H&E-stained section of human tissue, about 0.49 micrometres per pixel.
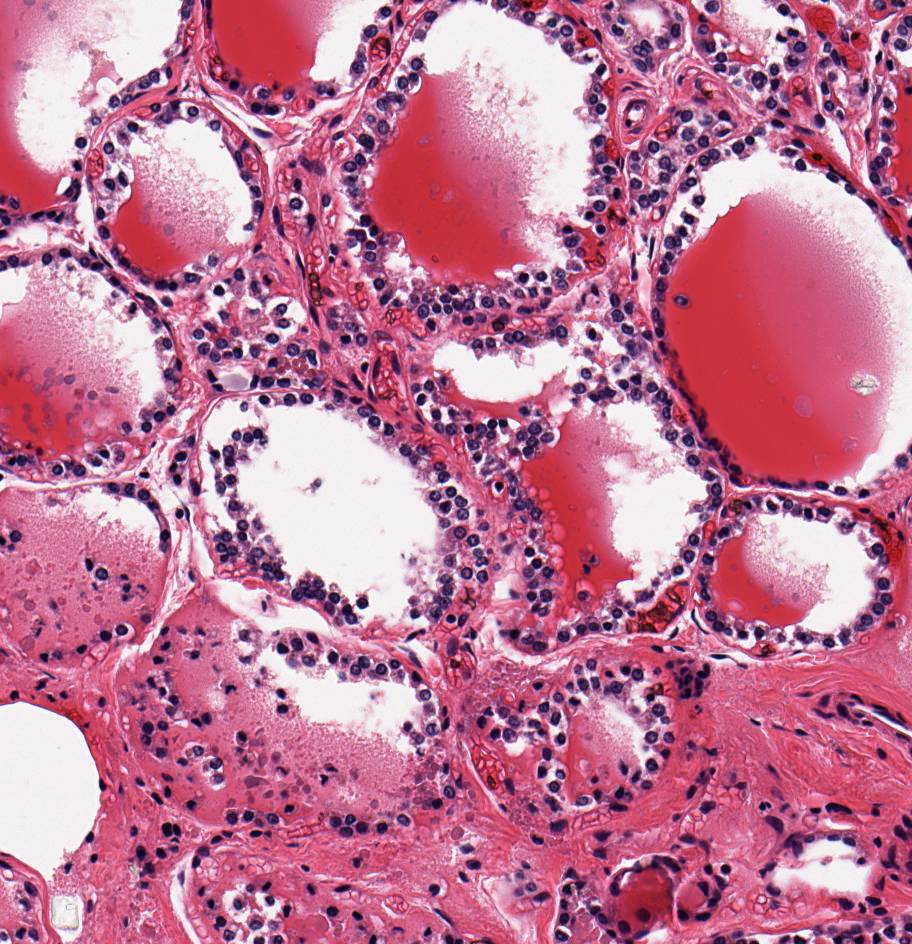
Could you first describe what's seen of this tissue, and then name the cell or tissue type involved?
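Closely packed rounded follicles of varying size make up the field; the largest lies at the upper right. A single layer of cuboidal epithelial cells lines each follicle. The nuclei of these lining cells are small, round and dark, and fairly uniform in size. The follicle at the lower left contains paler pink material with scattered loose cells. The tissue is thyroid.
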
